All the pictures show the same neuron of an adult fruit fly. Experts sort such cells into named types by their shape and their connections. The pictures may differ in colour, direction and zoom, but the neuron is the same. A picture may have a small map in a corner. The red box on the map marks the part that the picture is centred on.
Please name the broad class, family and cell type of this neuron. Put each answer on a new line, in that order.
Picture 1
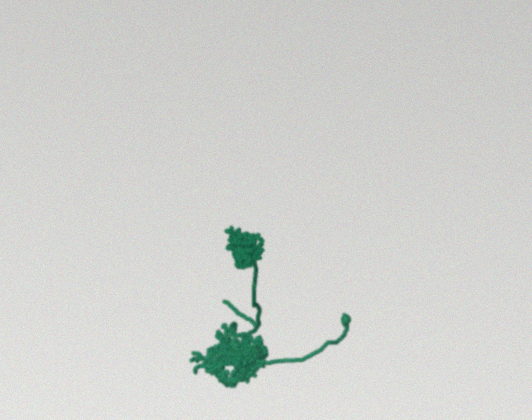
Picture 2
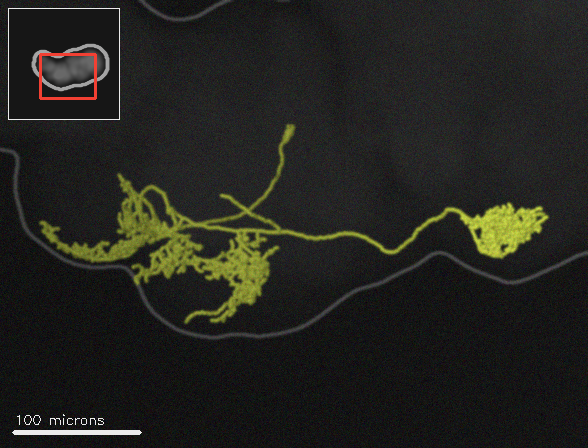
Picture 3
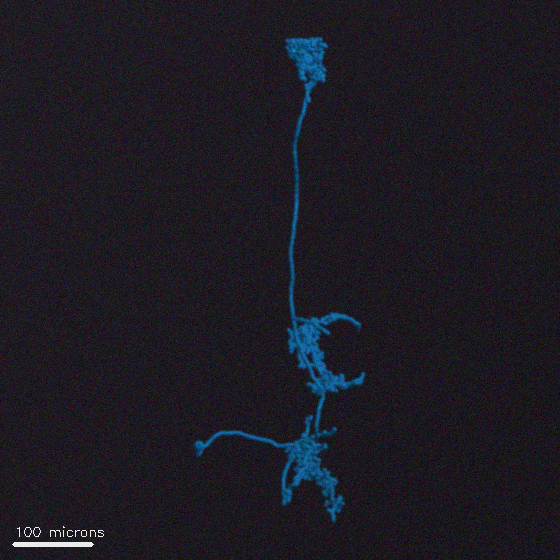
ascending neuron
hemilineage 09B
AN09B014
